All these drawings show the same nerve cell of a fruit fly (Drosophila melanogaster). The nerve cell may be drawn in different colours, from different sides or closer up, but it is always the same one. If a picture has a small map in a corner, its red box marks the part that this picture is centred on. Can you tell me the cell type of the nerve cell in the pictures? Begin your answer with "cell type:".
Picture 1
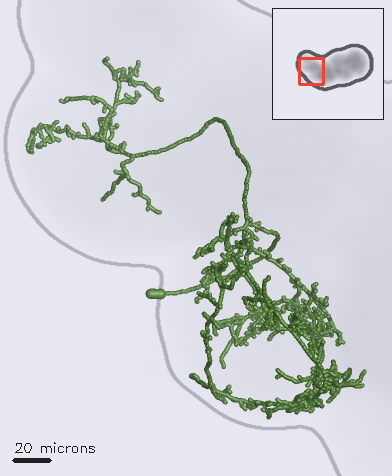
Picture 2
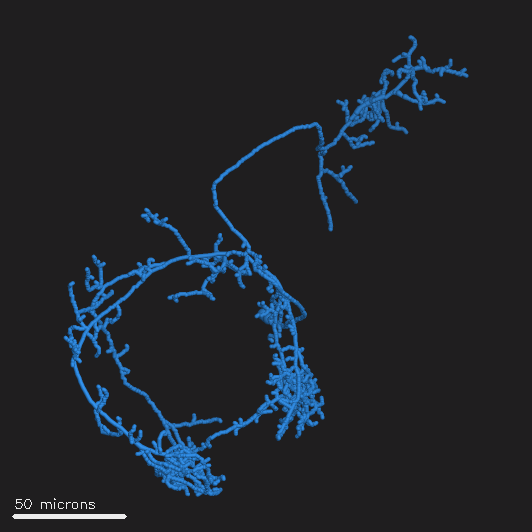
cell type: IN03A009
